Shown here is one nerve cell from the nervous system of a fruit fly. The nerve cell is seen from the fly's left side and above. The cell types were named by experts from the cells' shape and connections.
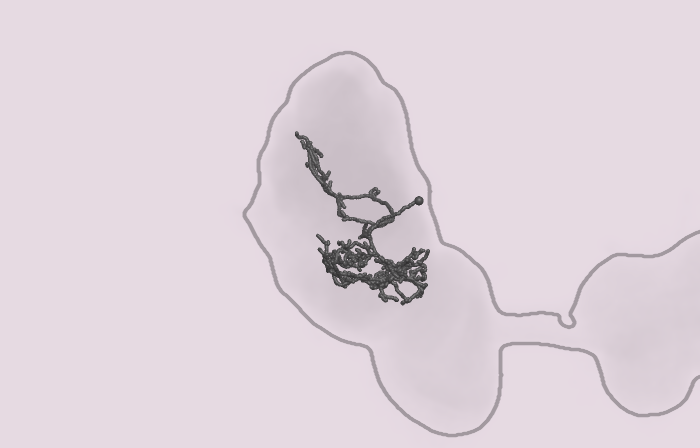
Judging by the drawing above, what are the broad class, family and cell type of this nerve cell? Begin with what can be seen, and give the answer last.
The cell body is in the middle of the picture. As drawn here it is taller than it is wide. This is a central-brain intrinsic neuron. The family is hemilineage DM6_central1. Its cell type is LAL304m.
